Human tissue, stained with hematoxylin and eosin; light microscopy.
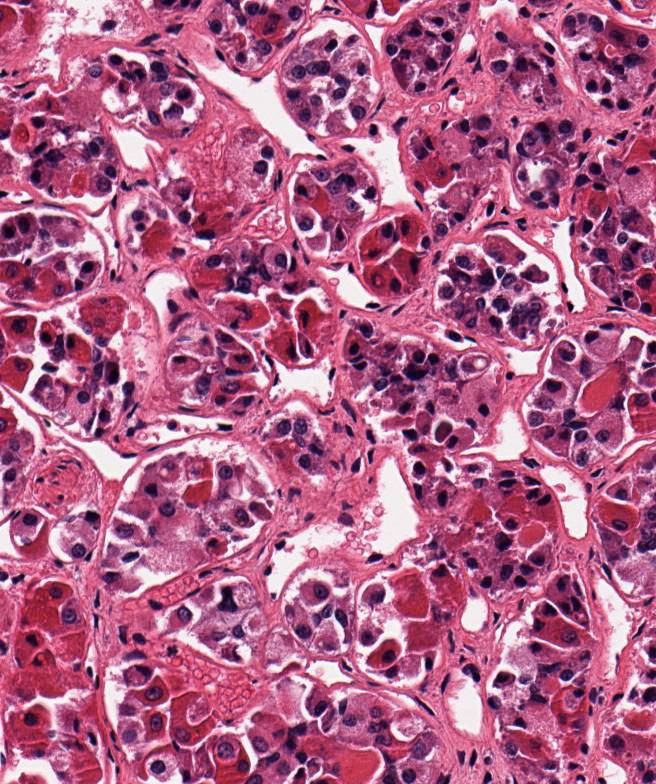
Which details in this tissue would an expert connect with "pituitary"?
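What fits the pituitary, I think, is the mix within each nest: bright red cytoplasm in some cells, pale purple in others, side by side.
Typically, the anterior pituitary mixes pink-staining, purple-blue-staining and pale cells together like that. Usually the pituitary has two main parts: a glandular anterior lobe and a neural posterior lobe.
Otherwise, the cells sit in rounded nests across the whole field, parted by thin fibrous septa, delicate pink bands holding flattened, elongated nuclei. The nest cells have round nuclei, mostly one per cell.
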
